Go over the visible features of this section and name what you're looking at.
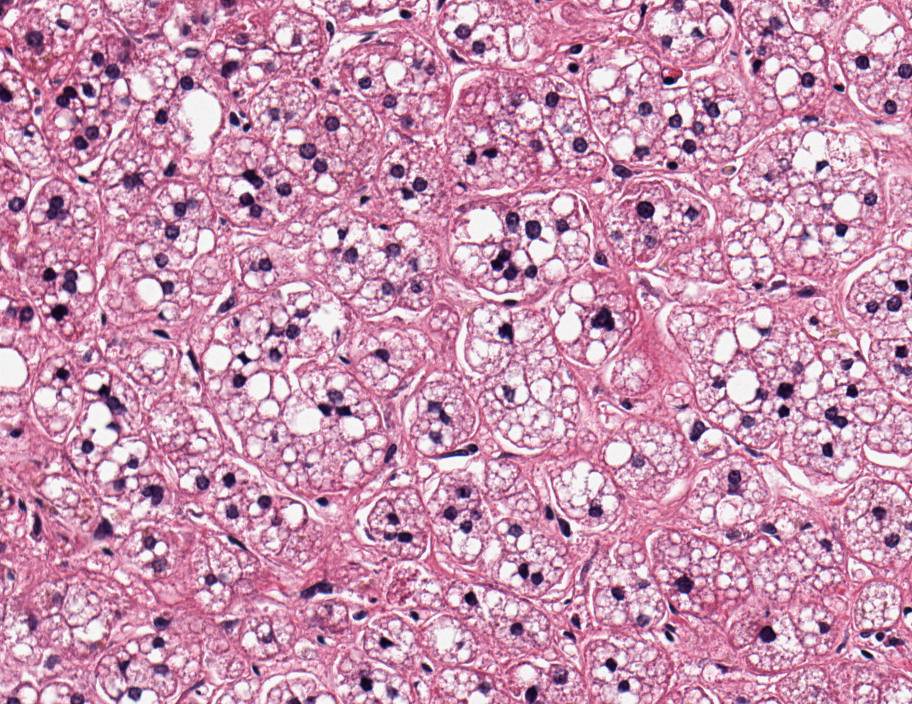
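Notice how the large polygonal cells have cytoplasm packed with many small clear vacuoles, which gives it a bubbly look. The nuclei of the nest cells are small, round and darkly stained. The thin partitions between nests carry scattered flattened, elongated nuclei, and no gland lumens form within or between the nests. It's adrenal gland.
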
